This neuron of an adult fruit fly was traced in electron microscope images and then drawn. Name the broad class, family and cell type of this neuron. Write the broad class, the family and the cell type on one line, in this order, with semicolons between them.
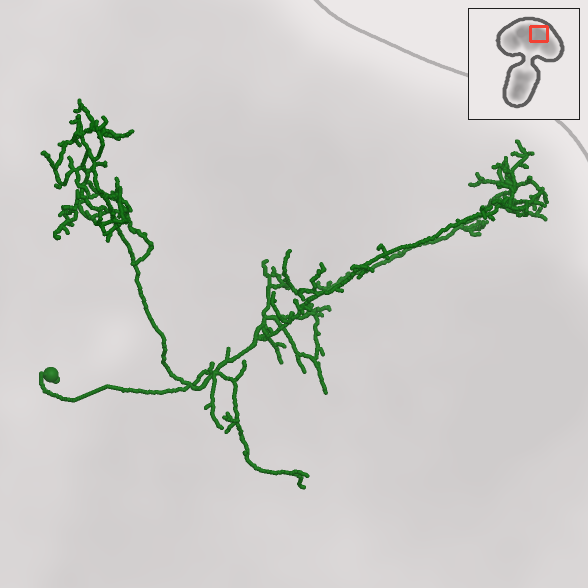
central-brain intrinsic neuron; hemilineage DM3_dorso_lateral; SMP314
